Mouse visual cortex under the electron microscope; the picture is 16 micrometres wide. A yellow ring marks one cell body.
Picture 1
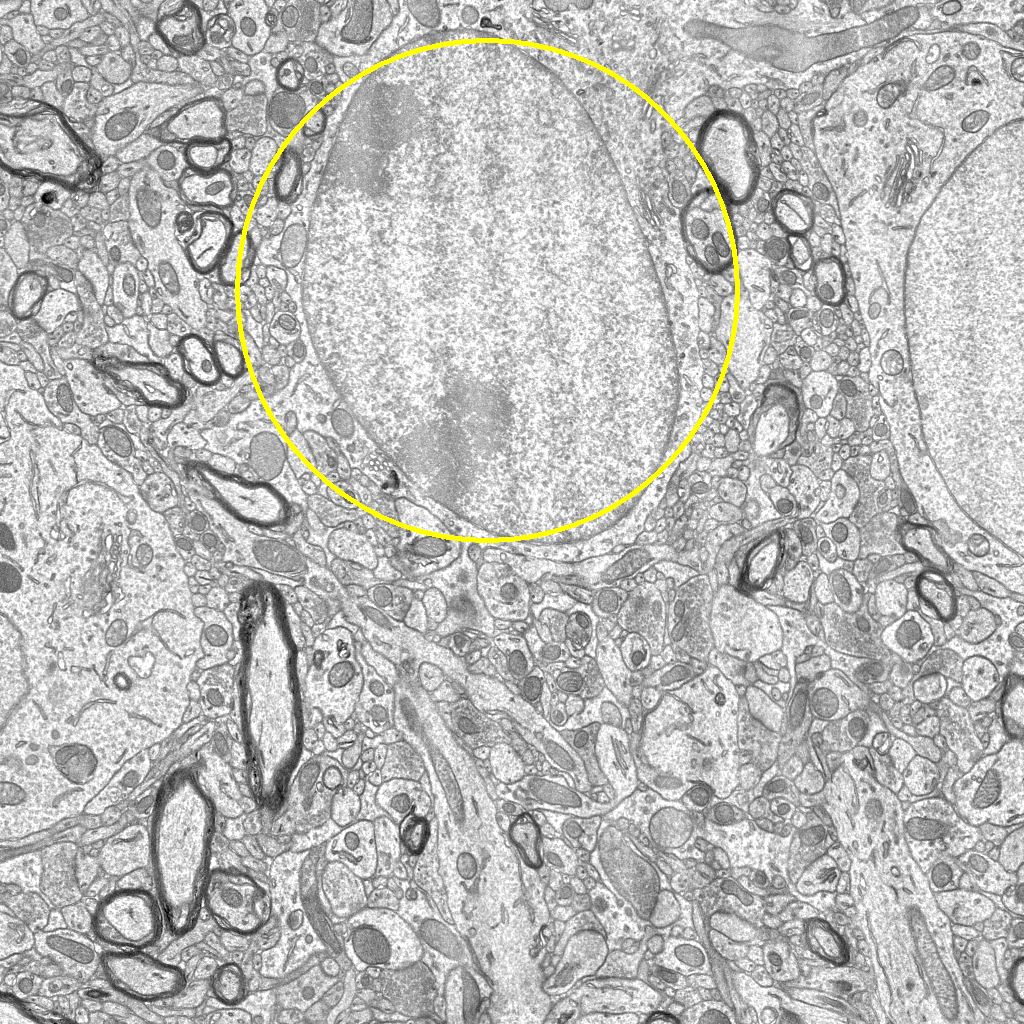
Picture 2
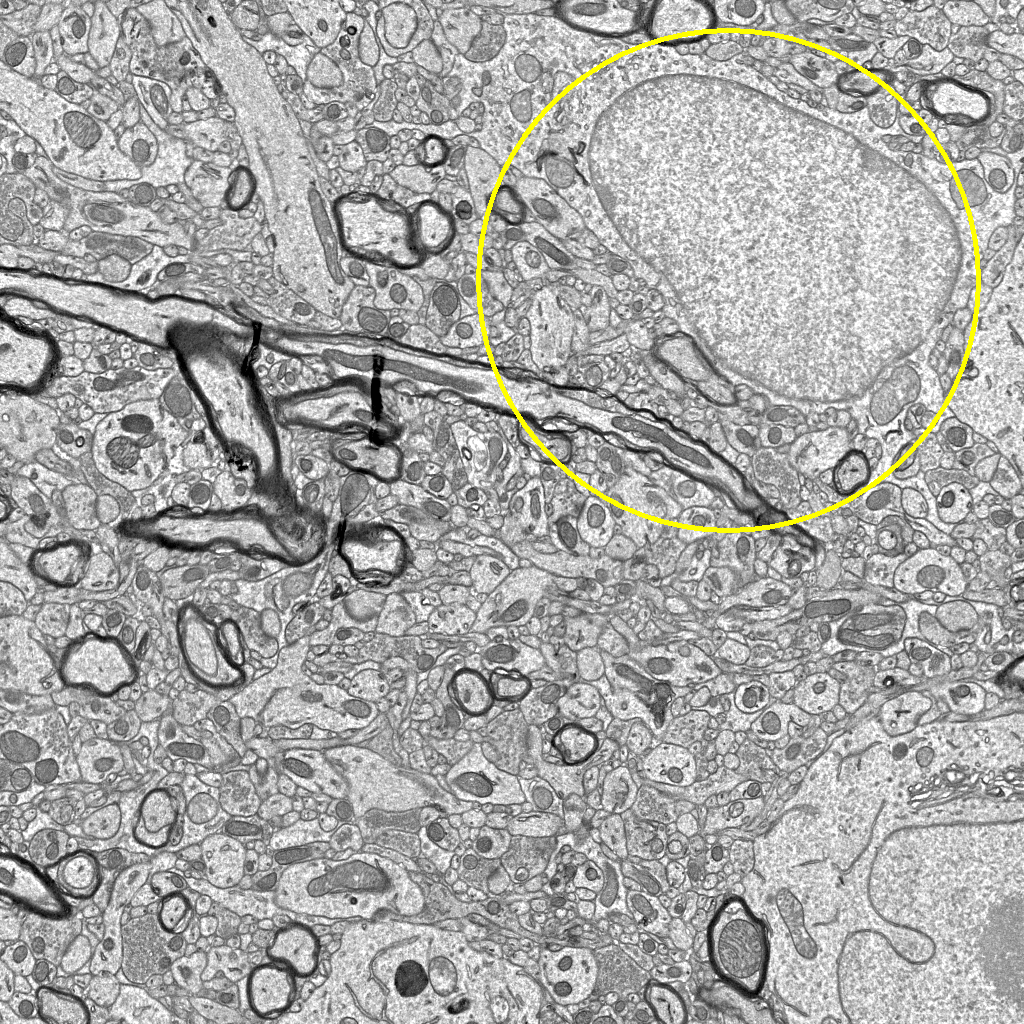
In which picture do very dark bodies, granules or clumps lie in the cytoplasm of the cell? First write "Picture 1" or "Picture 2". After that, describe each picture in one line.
Picture 1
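In picture 1: A small very dark body sits in the cytoplasm at the lower left edge of the nucleus.
In picture 2: No dark lipofuscin-like granules are seen in the cytoplasm.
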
